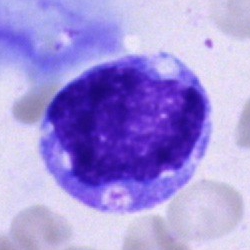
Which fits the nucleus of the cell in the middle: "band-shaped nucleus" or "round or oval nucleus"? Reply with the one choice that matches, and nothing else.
Round or oval nucleus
